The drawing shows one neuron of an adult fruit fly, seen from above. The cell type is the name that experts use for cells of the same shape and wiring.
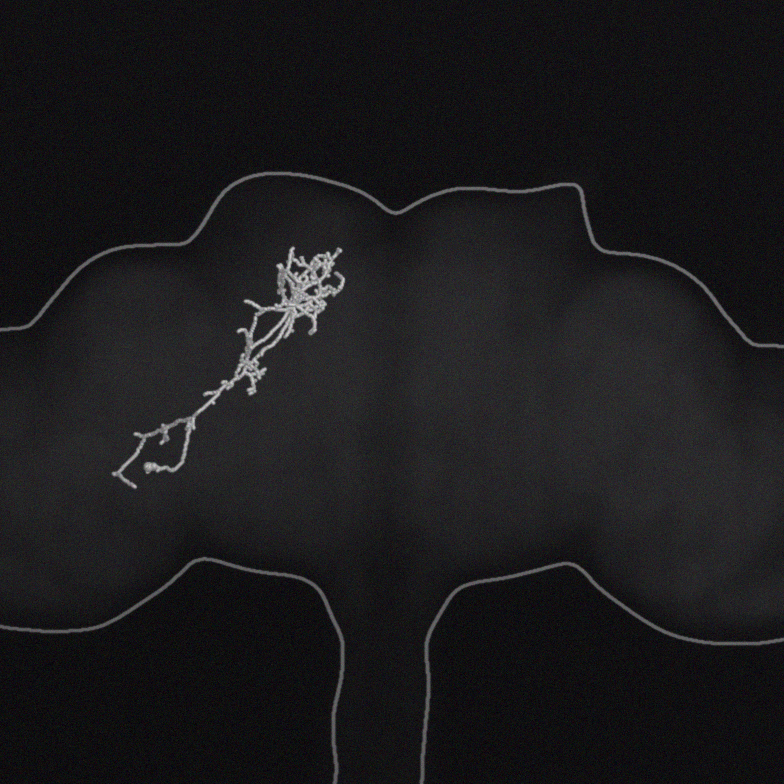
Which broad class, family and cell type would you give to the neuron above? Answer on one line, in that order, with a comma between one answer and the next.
central-brain intrinsic neuron, hemilineage VLPd&p1_posterior, SMP247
